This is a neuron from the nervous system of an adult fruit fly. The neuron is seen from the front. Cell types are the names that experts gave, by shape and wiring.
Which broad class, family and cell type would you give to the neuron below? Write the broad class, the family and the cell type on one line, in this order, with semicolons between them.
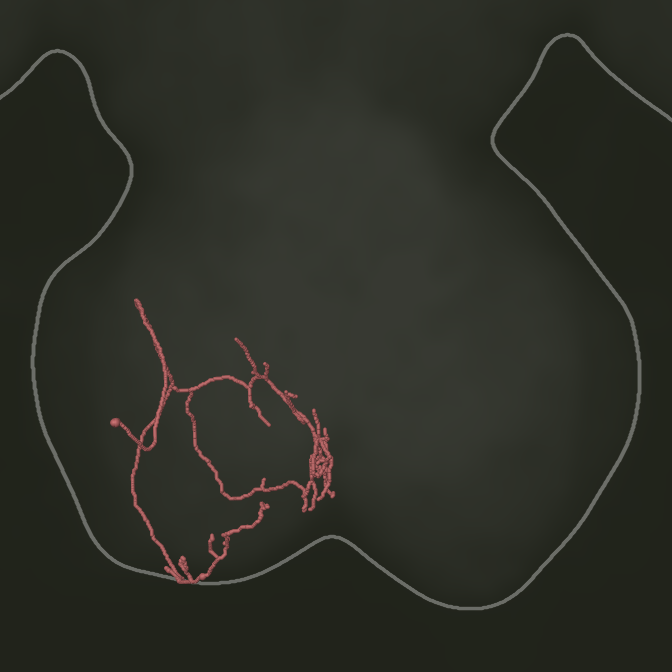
nerve-cord intrinsic neuron; hemilineage 08A; IN08A041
